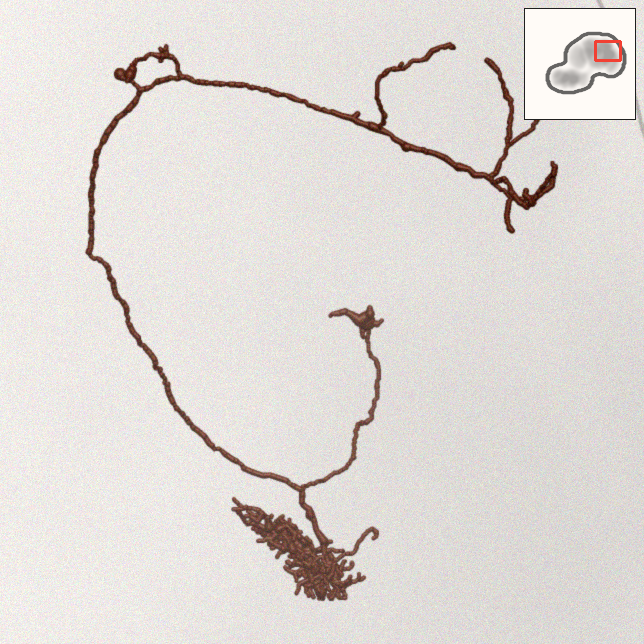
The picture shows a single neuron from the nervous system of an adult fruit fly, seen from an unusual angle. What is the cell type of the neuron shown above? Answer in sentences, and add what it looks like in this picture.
The cell type is VC3_adPN. This is a central-brain intrinsic neuron. Its cell body lies in the middle of the picture. The picture shows dozens of branch ends.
